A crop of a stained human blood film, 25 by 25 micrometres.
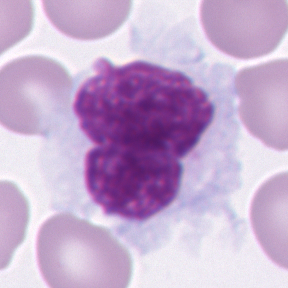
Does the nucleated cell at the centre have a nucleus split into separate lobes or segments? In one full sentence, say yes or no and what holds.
Yes, the cell's nucleus is segmented into two or more lobes.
